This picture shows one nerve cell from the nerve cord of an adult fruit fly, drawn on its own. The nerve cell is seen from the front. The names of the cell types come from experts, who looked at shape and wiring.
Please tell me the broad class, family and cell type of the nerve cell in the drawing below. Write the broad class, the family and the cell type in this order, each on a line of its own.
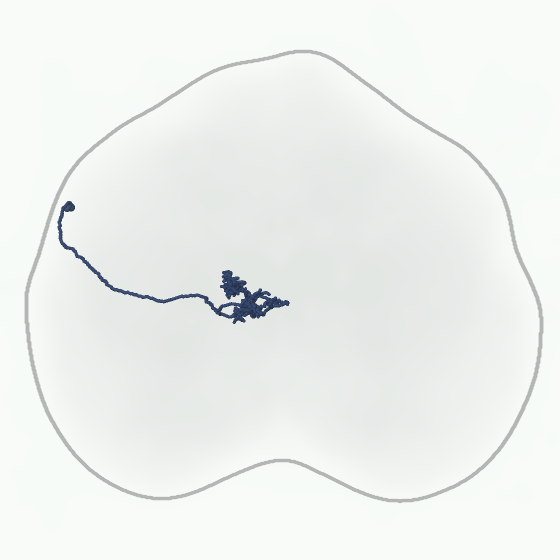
nerve-cord intrinsic neuron
hemilineage 09A
IN09A086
